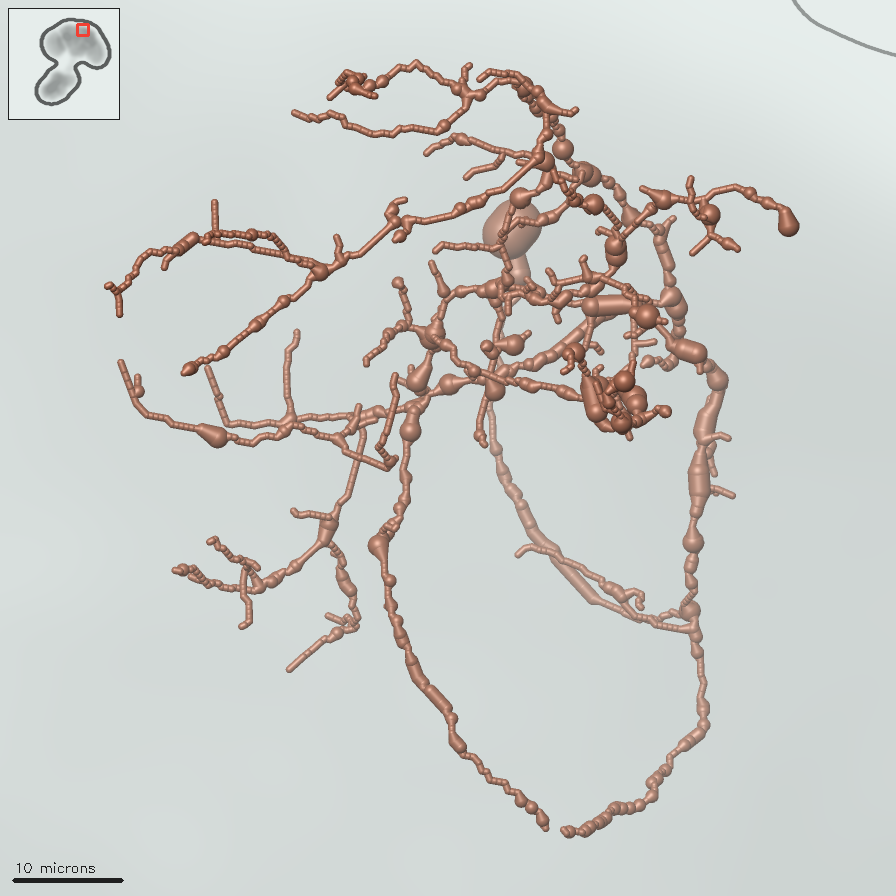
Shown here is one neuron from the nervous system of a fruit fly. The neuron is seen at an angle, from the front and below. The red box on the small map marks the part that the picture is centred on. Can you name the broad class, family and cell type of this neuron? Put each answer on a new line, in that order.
central-brain intrinsic neuron
hemilineage SMPpd1
SMP347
